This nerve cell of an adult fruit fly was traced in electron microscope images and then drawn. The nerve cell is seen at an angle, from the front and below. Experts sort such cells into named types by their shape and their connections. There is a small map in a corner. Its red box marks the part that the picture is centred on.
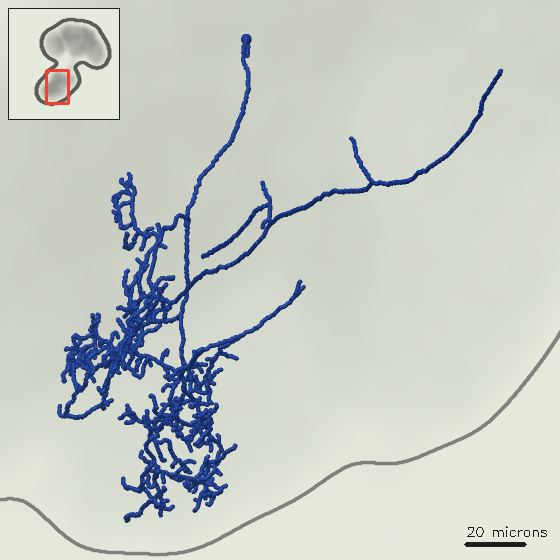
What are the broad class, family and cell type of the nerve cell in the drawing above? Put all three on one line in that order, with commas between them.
nerve-cord intrinsic neuron, hemilineage 23B, IN23B032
